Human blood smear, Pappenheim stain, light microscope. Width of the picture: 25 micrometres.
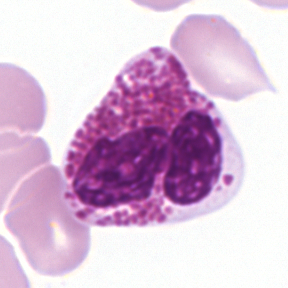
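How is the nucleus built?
Two lobes lie side by side in the lower half of the cell, the left one larger than the right.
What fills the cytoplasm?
Coarse, round, evenly sized reddish-purple granules, most crowded above the nucleus.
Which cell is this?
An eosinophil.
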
